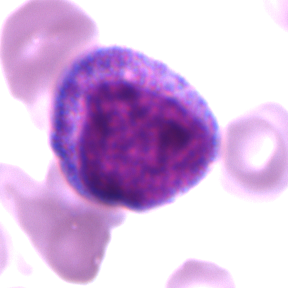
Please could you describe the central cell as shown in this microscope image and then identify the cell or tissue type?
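Roughly round, smooth outline, no projections. Nucleus fills most of the cell; only a rim of cytoplasm remains around it. Cytoplasm blue-violet, with fine purple granules throughout. Result: promyelocyte.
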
